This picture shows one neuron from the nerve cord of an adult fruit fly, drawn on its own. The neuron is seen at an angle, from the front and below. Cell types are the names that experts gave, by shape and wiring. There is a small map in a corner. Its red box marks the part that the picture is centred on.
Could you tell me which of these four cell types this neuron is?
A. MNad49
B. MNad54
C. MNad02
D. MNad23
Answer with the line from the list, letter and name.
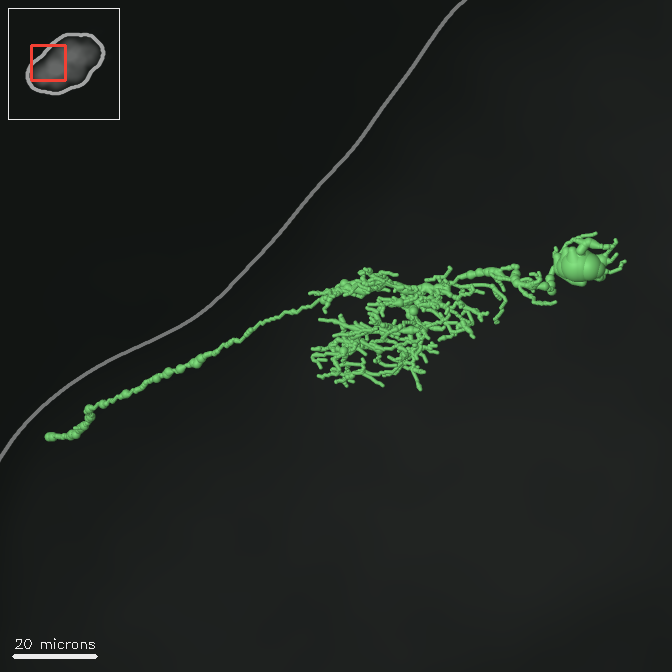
B. MNad54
